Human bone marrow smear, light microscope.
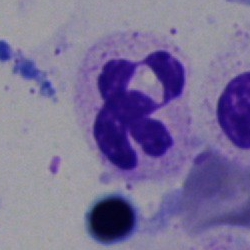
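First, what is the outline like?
Roughly round, I'd say.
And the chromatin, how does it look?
Dark purple and densely condensed.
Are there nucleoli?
I see none in the nucleus.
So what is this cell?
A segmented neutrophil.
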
